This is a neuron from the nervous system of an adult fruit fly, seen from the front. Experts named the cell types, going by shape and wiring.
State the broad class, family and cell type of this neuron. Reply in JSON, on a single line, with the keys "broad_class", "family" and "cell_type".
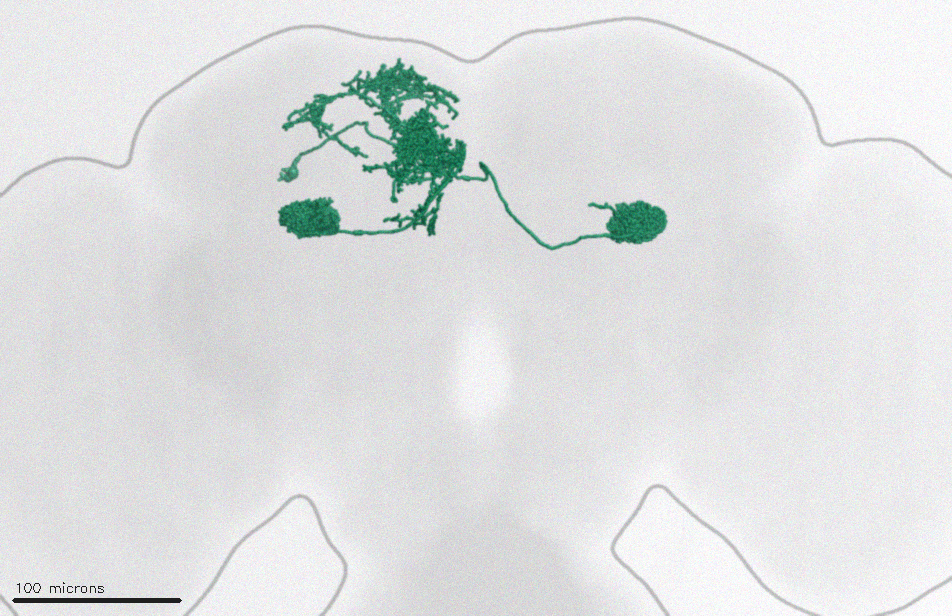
{"broad_class": "central-brain intrinsic neuron", "family": "class DAN", "cell_type": "PPL101"}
